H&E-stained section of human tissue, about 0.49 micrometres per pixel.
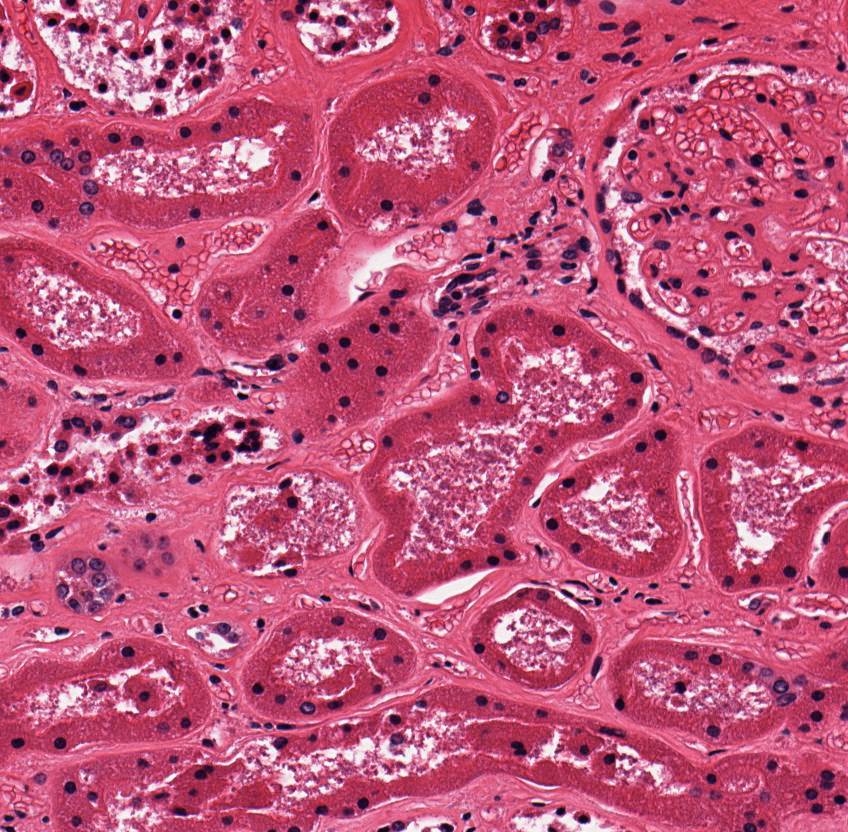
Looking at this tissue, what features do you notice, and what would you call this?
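Each tubule is lined by one layer of cuboidal to low columnar cells with abundant, deeply pink, finely granular cytoplasm and one small, round, dark nucleus. At upper right, a glomerulus of capillary loops holding red blood cells sits within a capsule. This is renal cortex.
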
